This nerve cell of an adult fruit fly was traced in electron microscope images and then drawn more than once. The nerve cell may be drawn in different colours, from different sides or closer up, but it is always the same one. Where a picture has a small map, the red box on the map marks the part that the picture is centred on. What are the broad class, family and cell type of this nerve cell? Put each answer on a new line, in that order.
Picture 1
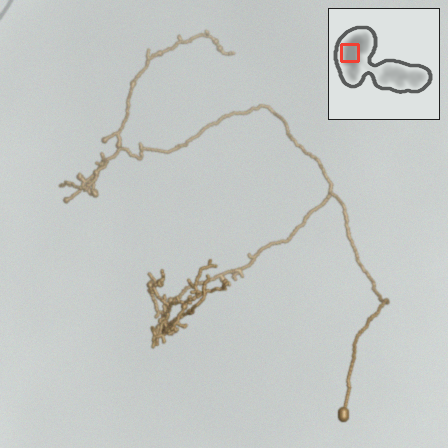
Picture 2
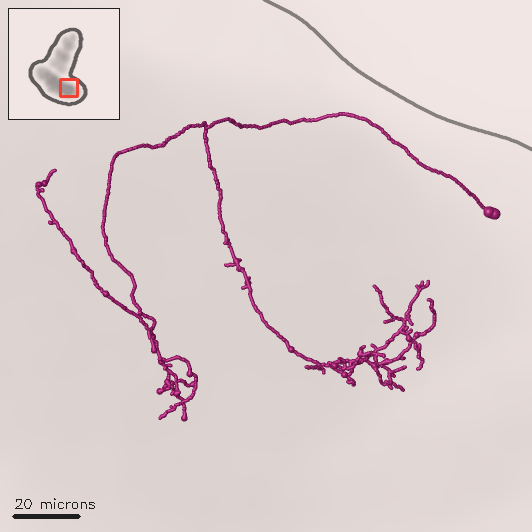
central-brain intrinsic neuron
hemilineage DL1_dorsal
SLP245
